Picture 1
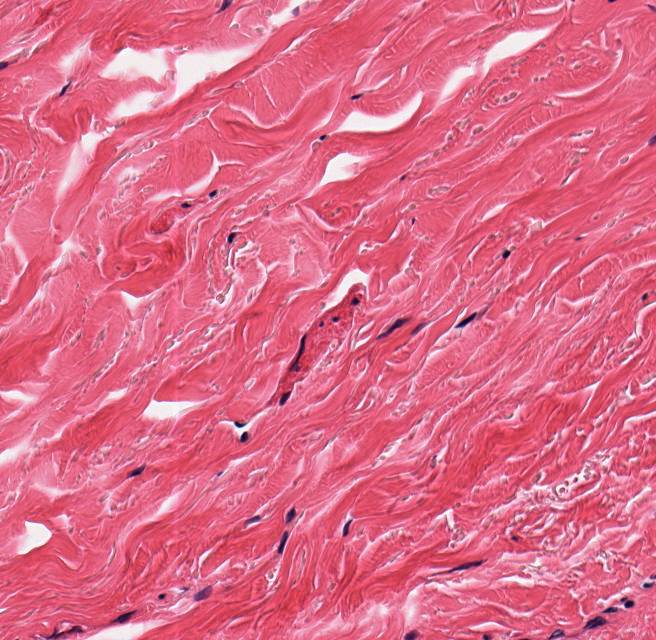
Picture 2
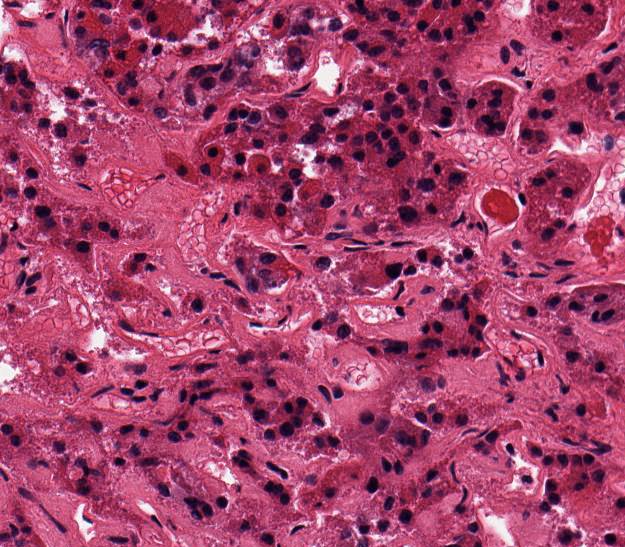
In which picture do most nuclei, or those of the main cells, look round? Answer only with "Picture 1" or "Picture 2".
Picture 2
